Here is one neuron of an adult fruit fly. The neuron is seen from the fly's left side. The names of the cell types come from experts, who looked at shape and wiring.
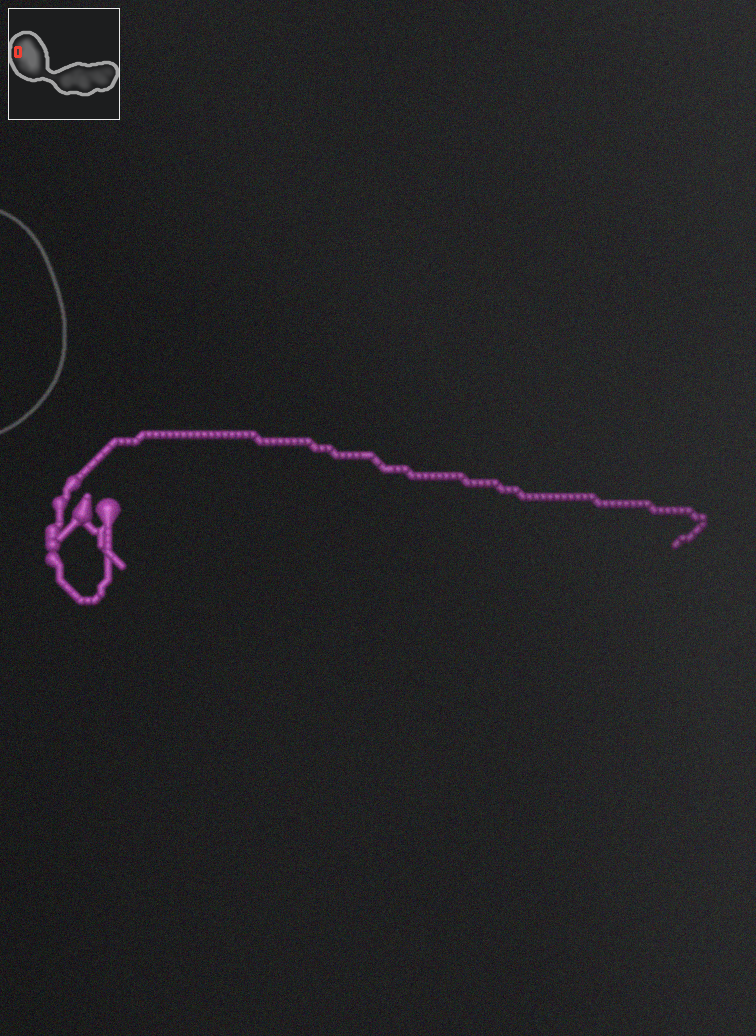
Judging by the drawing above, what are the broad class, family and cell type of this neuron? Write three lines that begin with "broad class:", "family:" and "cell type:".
broad class: sensory neuron entering the brain
family: class olfactory
cell type: ORN_DA3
